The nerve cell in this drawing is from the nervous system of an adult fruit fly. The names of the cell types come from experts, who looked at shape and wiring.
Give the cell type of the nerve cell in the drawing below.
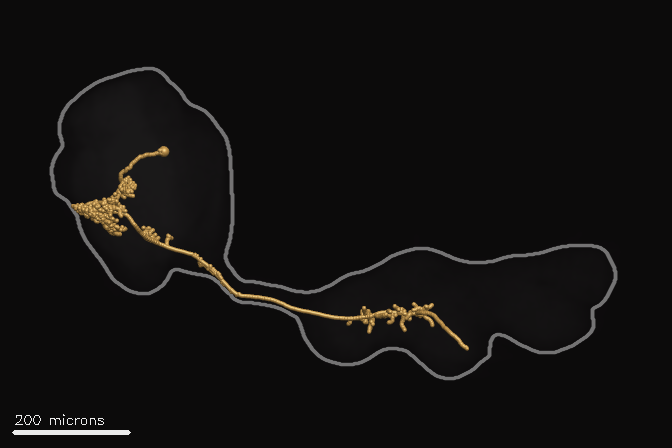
DNp02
